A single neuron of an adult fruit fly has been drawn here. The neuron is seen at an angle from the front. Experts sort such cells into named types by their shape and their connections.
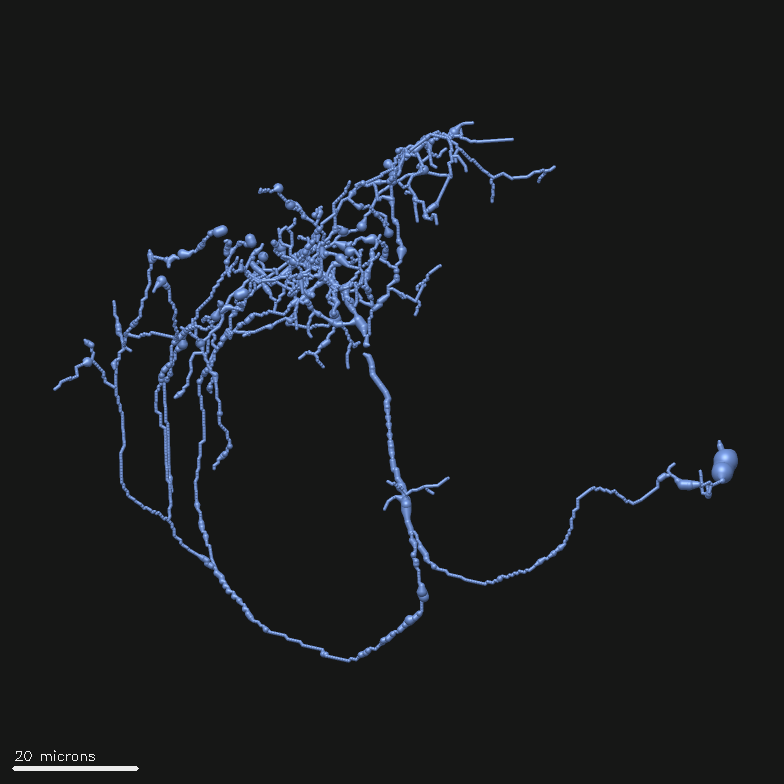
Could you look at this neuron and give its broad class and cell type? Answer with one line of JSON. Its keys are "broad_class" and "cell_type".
{"broad_class": "nerve-cord intrinsic neuron", "cell_type": "INXXX377"}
